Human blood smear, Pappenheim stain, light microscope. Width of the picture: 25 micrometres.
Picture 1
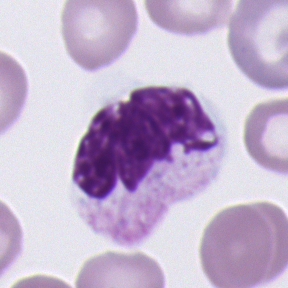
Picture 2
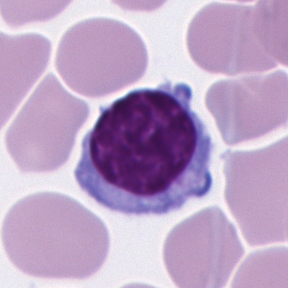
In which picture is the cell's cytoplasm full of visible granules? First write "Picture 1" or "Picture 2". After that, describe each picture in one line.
Picture 1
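Picture 1: The cytoplasm is evenly dotted with fine lilac granules.
Picture 2: The cytoplasm shows no distinct granules.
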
